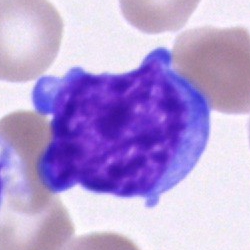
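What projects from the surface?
Small rounded blue buds, at the top and left edges.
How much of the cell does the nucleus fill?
Most of it.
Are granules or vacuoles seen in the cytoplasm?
Neither.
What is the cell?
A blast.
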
